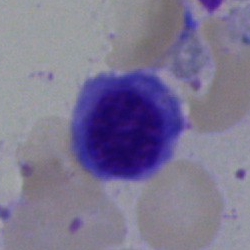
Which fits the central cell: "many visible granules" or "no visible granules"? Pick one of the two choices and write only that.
No visible granules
